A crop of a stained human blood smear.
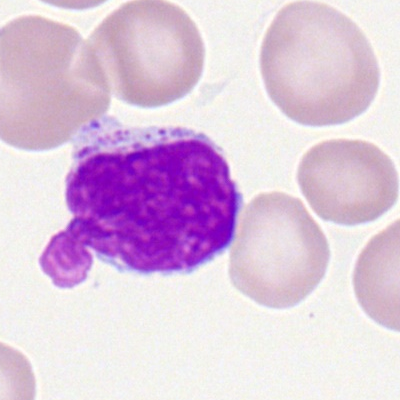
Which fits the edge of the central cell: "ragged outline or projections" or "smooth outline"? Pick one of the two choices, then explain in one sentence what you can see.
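Ragged outline or projections. A small rounded purple knob projects from the lower left edge of the cell.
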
